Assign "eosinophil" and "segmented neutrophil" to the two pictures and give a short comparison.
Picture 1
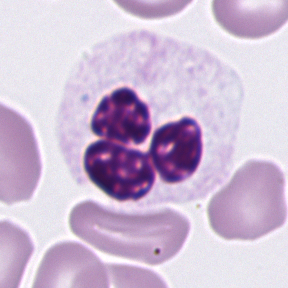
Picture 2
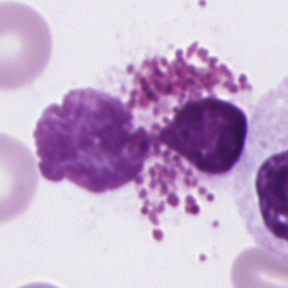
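Picture 1 shows a segmented neutrophil, and picture 2 shows an eosinophil. The segmented neutrophil has a nucleus split into three separate lobes, whereas the eosinophil nucleus has two lobes, one on the left and one on the right, joined by a narrow middle part.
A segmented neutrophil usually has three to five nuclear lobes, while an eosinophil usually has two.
In the eosinophil the left lobe is larger, more ragged at the edge, paler and mottled, while the right lobe stains darker purple. The chromatin of the segmented neutrophil is dark purple and coarsely clumped, with small paler patches between the clumps. Its cytoplasm is abundant, pale pinkish-lilac and sprinkled with fine, faint lilac granules, whereas the eosinophil carries coarse, round, reddish-purple granules, gathered mostly above and below the narrow part joining its lobes.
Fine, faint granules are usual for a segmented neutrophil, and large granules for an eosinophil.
Between the eosinophil's granules the cytoplasm is very pale, almost colourless. The segmented neutrophil has no clear vacuoles in its cytoplasm and a smooth outline without surface projections.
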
